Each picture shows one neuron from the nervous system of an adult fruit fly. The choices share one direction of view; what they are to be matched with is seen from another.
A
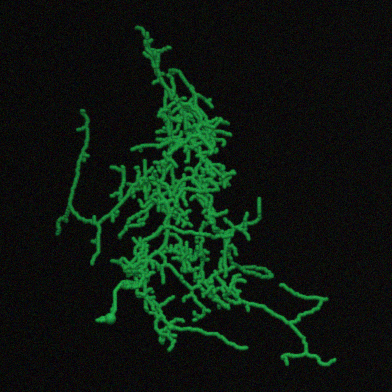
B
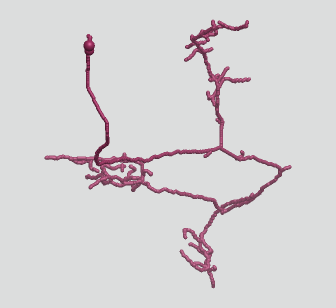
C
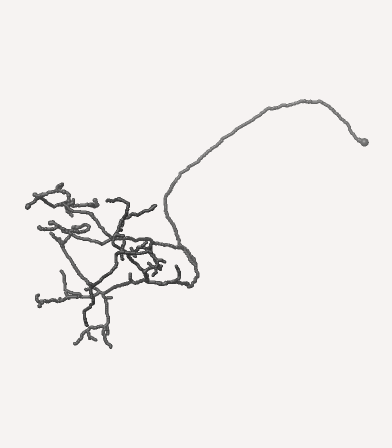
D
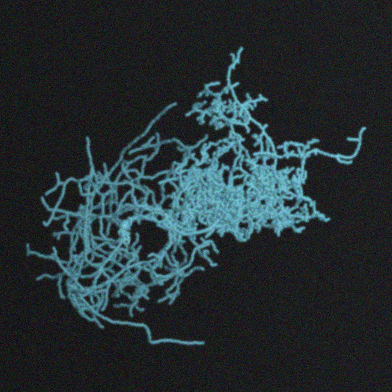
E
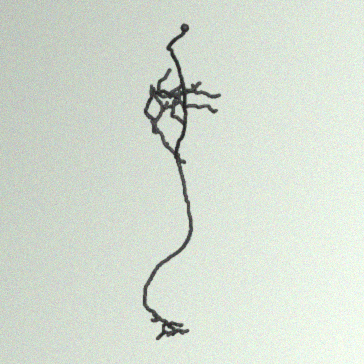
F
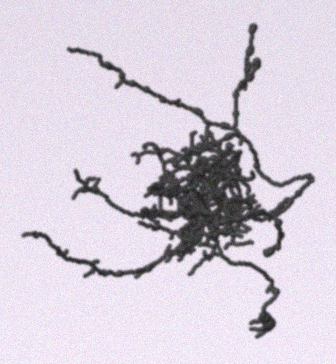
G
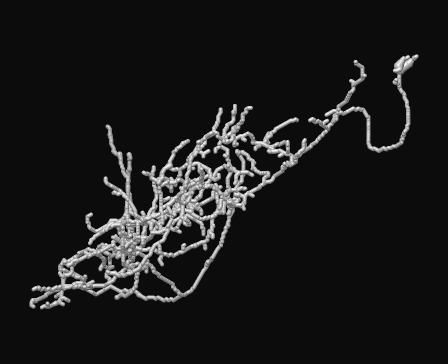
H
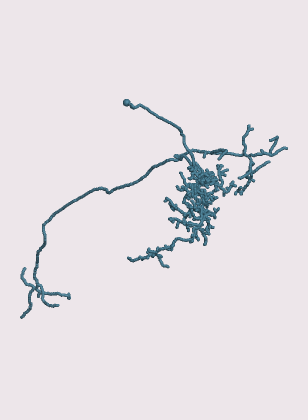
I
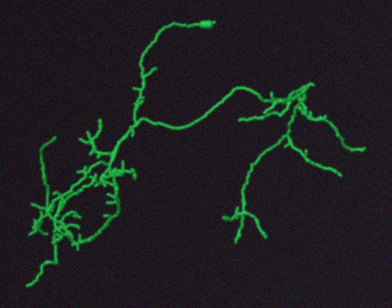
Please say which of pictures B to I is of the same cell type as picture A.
Picture F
